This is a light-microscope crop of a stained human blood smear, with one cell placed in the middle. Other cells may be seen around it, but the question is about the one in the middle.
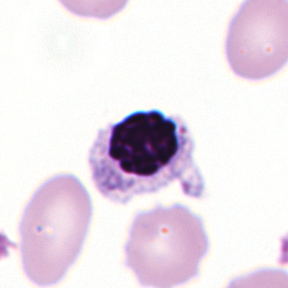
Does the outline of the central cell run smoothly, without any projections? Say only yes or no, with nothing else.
No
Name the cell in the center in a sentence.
For this crop, the central cell is a normoblast.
